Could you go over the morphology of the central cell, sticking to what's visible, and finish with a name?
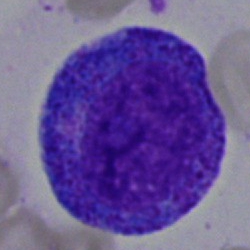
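First, the outline is roughly round, with a small notch on the right side. Second, the chromatin is finely granular and evenly spread. Third and fourth, neither distinct granules nor vacuoles are seen. The cell is a promyelocyte.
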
